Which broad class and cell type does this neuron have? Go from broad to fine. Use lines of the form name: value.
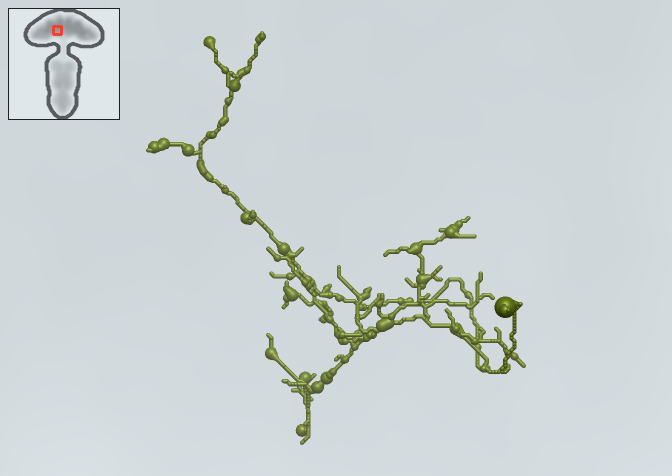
broad class: central-brain intrinsic neuron
cell type: CB1794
